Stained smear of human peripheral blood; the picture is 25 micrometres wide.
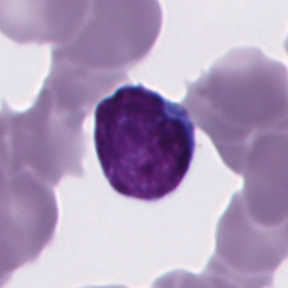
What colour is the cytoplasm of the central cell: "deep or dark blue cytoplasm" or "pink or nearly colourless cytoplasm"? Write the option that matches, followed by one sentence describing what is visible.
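Deep or dark blue cytoplasm. The visible cytoplasm is blue.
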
